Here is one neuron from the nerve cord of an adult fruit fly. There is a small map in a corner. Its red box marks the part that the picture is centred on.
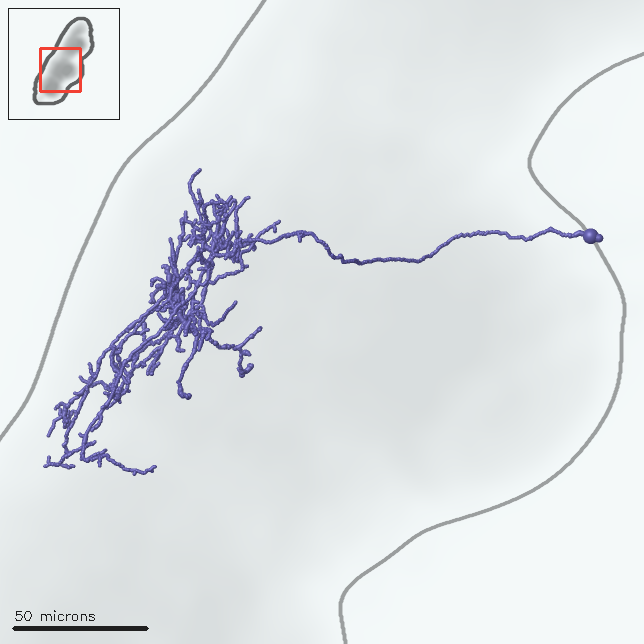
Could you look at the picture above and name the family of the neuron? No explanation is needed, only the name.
hemilineage 06A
